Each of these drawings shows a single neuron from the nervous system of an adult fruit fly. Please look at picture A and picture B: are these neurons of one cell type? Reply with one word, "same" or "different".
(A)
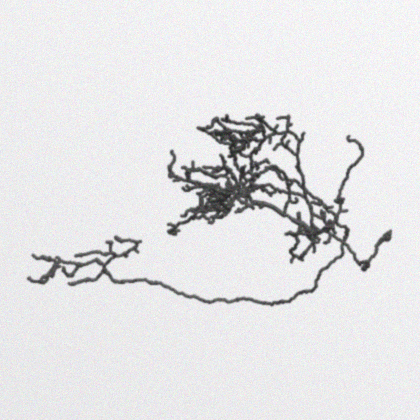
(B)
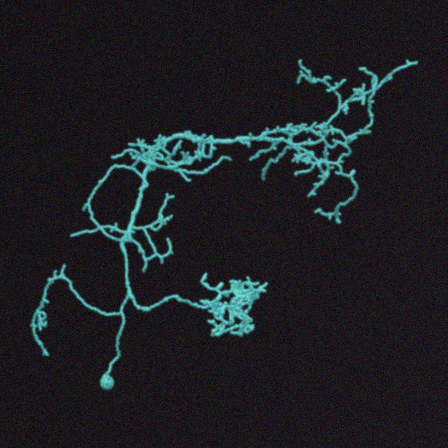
different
